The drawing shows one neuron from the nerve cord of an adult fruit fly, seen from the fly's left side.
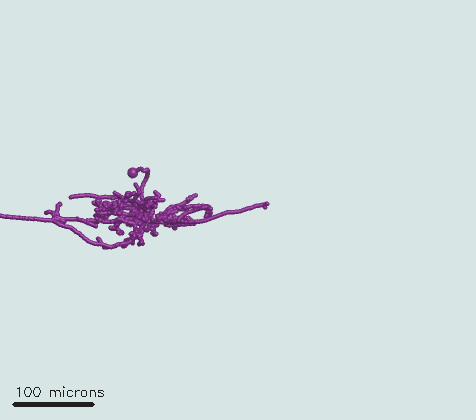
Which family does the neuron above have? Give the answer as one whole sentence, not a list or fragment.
As its family, the neuron has hemilineage 17A.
